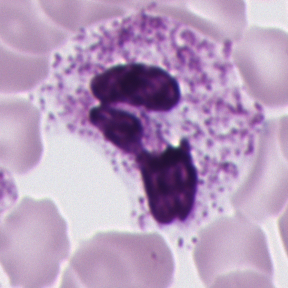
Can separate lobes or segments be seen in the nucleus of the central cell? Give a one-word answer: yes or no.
Yes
